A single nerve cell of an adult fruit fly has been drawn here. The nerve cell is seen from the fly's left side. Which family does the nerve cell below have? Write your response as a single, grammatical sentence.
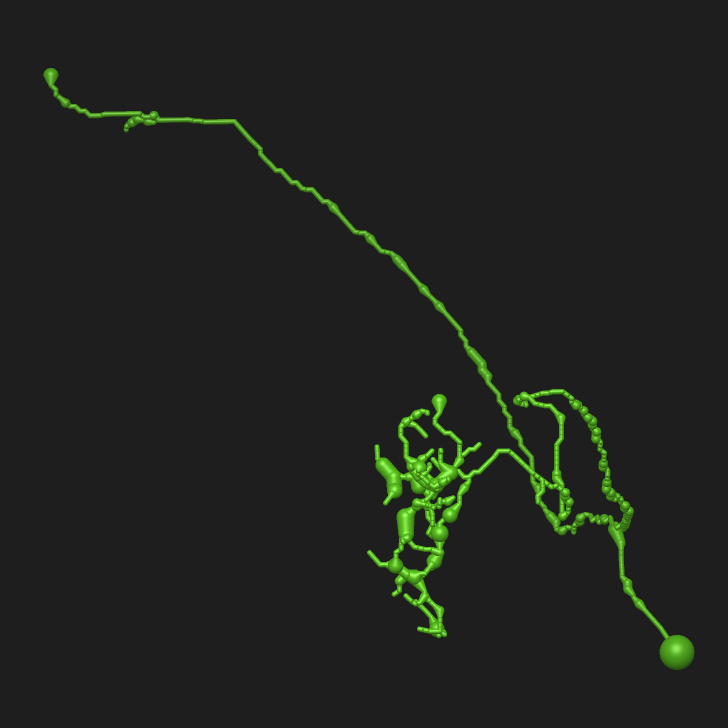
Under the family LPC is grouped this nerve cell.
